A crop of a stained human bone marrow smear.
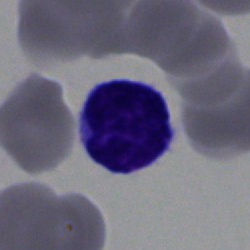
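Lymphocyte, stained bone marrow smear. The cell is round in outline, its edge slightly uneven. Nearly the whole cell is occupied by the nucleus, and no clear rim of cytoplasm remains. The chromatin is dense and dark purple, with thin paler streaks running between darker clumps. No nucleolus is visible.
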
